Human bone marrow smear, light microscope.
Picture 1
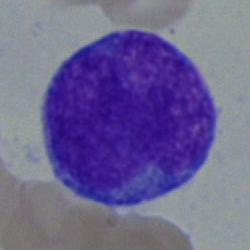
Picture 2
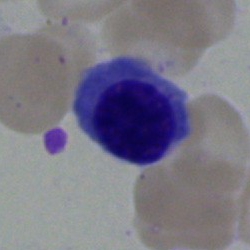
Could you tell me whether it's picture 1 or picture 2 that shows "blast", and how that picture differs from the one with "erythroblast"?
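Identification: picture 1 shows the blast, picture 2 the erythroblast. Outline: round and smooth in picture 1; somewhat irregular and angular rather than smoothly round in picture 2. Chromatin: finely stippled and evenly spread, without coarse clumps, in picture 1; dark purple and dense throughout the nucleus in picture 2.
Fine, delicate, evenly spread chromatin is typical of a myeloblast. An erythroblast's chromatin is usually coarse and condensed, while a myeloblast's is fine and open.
Nucleus position: in picture 2 it sits off-centre toward the lower right, leaving the broadest cytoplasm at the upper left. Cytoplasm colour: fairly deep blue in picture 2. Granules and vacuoles: no granules in either cell; no vacuoles in picture 1 and no clear vacuoles in picture 2.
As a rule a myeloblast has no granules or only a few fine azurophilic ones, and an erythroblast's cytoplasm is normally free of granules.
Surroundings: pale red cells lie just above and below the blast.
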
